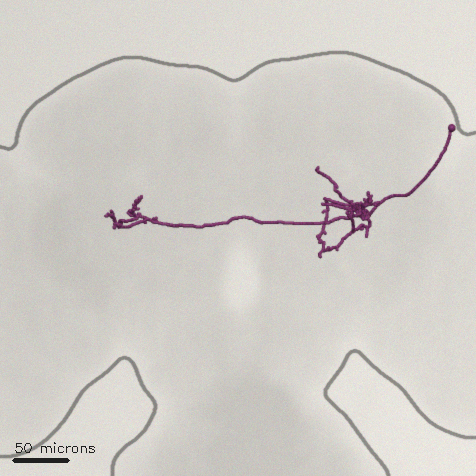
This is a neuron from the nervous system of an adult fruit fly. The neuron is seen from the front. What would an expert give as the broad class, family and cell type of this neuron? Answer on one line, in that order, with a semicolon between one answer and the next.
central-brain intrinsic neuron; hemilineage LHl4_posterior; PLP108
